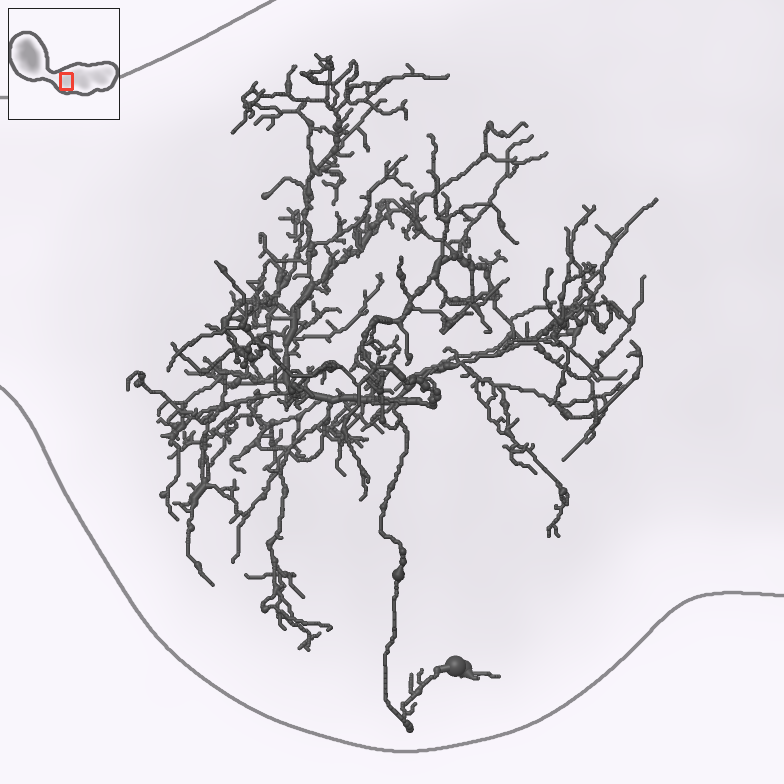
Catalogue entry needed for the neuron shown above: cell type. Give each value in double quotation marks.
"IN13A019"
